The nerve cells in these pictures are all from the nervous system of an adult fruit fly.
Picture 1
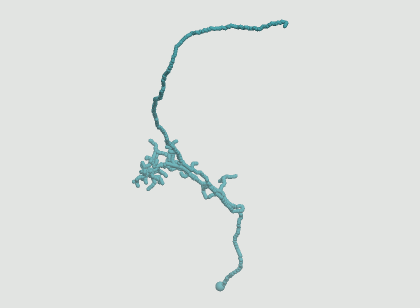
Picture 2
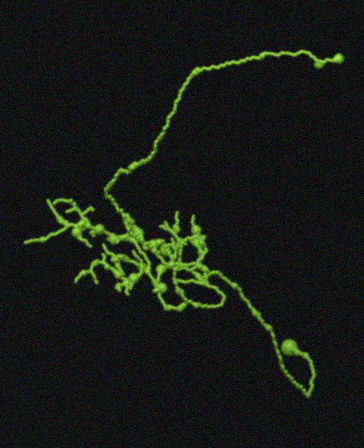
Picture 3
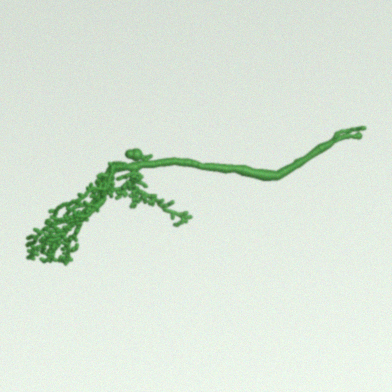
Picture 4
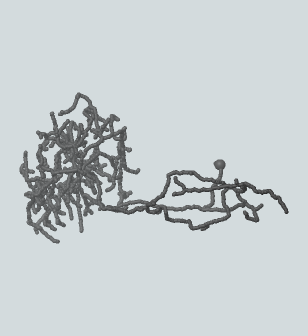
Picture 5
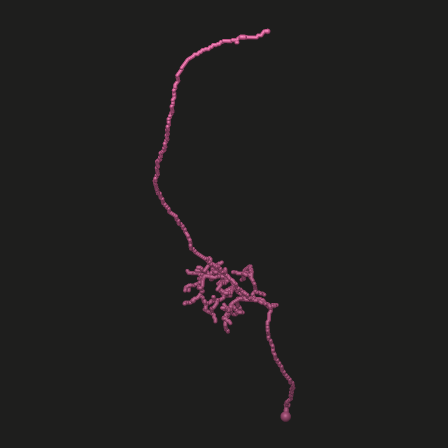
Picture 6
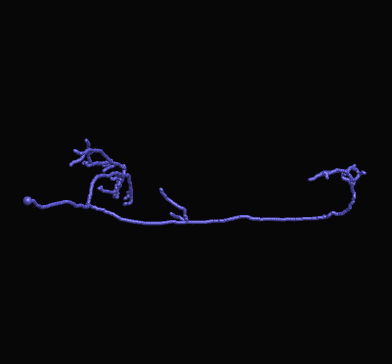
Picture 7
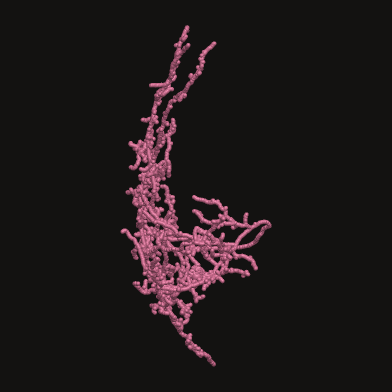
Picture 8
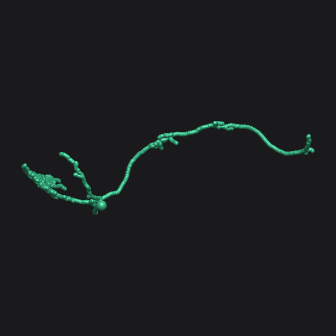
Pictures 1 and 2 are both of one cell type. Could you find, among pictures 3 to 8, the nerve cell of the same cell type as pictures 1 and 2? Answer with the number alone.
5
